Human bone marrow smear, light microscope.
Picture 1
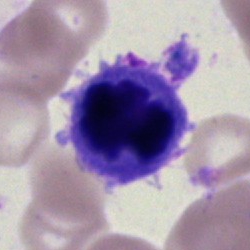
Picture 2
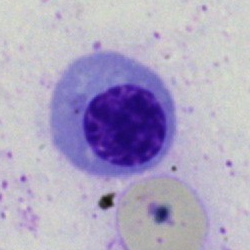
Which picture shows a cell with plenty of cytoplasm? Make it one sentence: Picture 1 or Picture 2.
For the cell in picture 2, the cytoplasm is broad.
